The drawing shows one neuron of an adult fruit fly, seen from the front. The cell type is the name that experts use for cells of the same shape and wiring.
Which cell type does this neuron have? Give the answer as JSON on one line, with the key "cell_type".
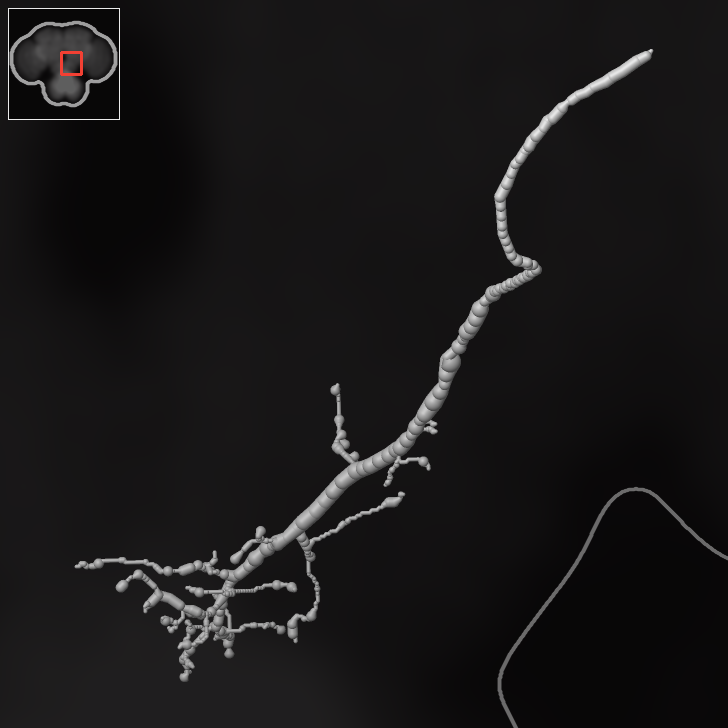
{"cell_type": "BM"}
